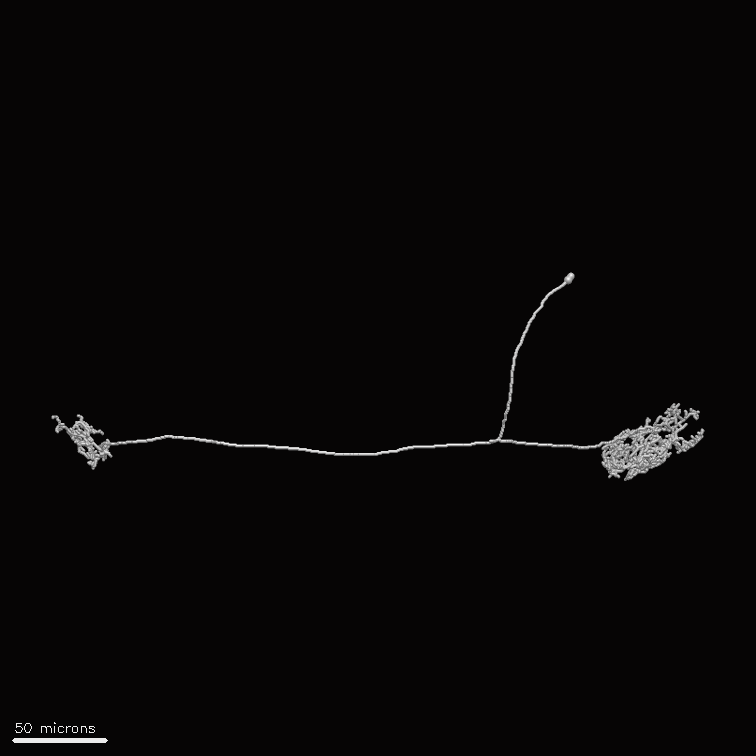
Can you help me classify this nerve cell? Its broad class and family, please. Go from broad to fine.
central-brain intrinsic neuron; hemilineage VLPa2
